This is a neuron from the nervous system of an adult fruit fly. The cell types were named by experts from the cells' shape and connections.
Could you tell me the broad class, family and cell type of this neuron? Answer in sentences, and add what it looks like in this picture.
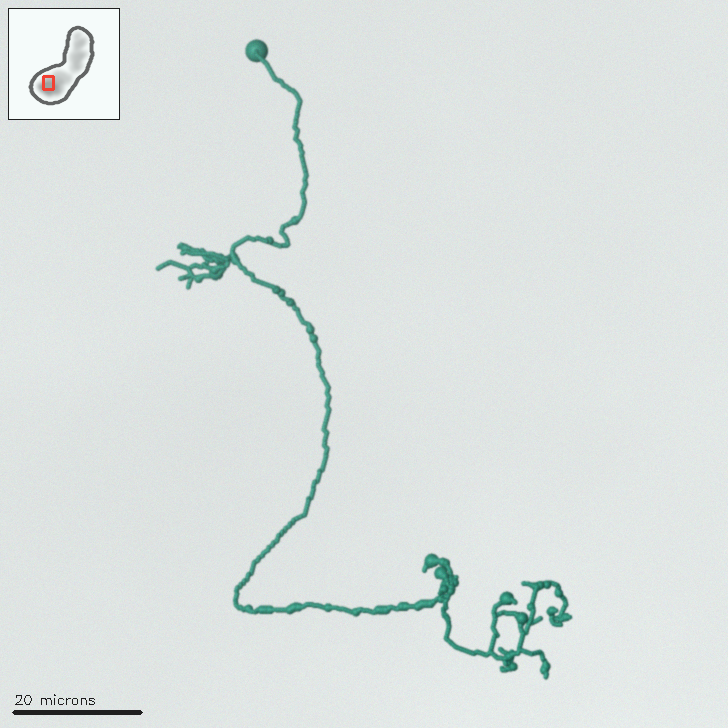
It is a central-brain intrinsic neuron. The name of its family is class CX. Its cell type is PFNp_a. From top to bottom in the picture it spans about 100 microns. In this view it is taller than it is wide.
